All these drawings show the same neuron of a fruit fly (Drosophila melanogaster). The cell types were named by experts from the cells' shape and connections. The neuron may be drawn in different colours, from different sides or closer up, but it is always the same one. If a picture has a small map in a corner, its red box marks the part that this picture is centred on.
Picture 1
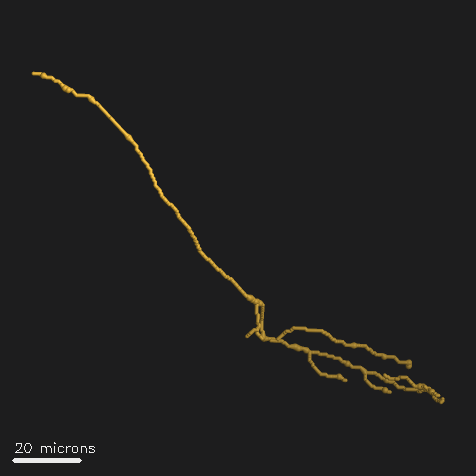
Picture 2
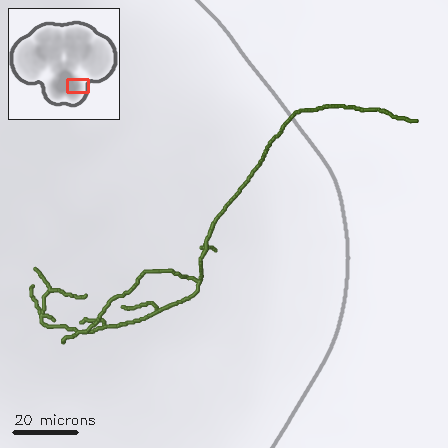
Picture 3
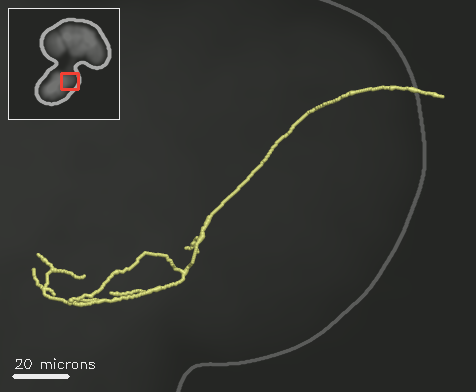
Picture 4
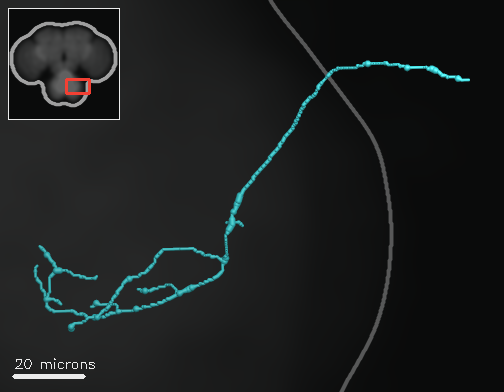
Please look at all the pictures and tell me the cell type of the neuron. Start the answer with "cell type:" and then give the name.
cell type: WG2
